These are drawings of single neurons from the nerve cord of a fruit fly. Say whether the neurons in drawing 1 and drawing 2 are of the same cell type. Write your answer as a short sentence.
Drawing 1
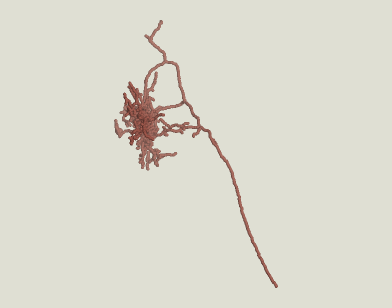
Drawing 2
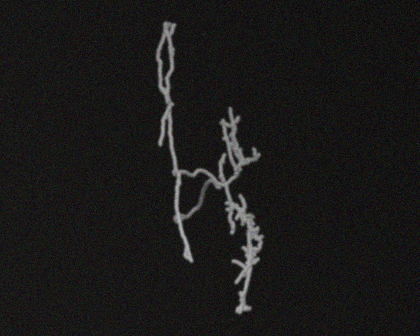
They are of different cell types.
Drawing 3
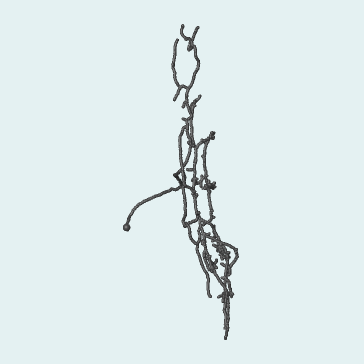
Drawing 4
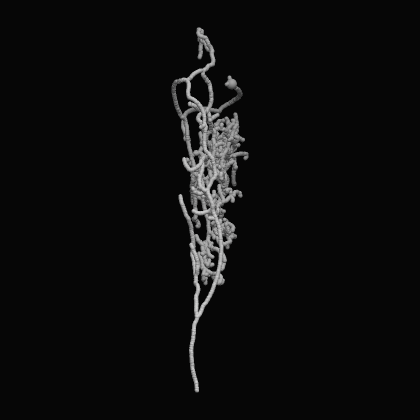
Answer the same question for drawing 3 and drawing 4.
They are of different cell types.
